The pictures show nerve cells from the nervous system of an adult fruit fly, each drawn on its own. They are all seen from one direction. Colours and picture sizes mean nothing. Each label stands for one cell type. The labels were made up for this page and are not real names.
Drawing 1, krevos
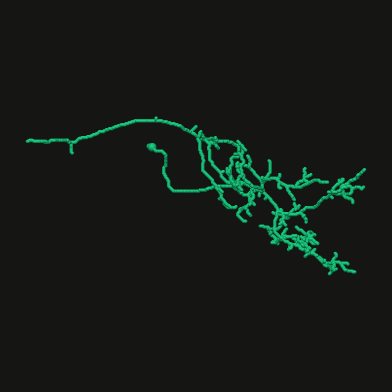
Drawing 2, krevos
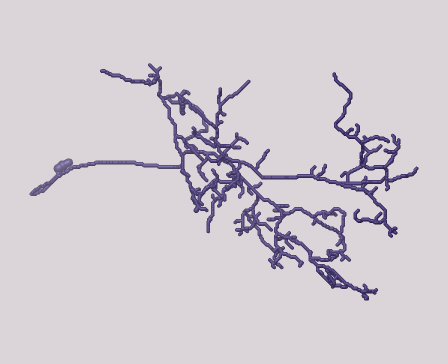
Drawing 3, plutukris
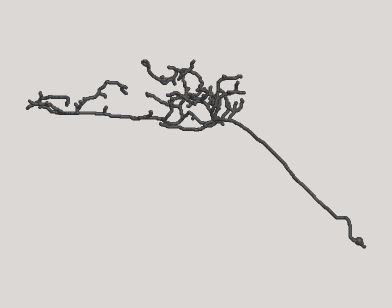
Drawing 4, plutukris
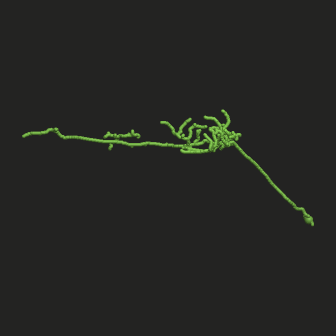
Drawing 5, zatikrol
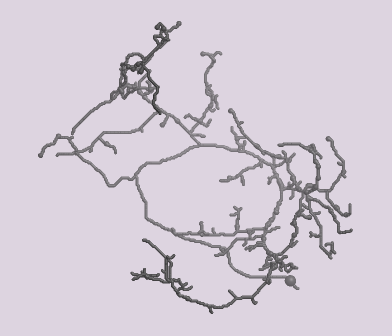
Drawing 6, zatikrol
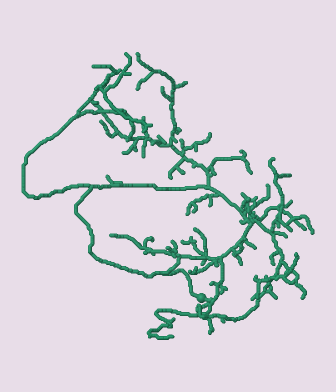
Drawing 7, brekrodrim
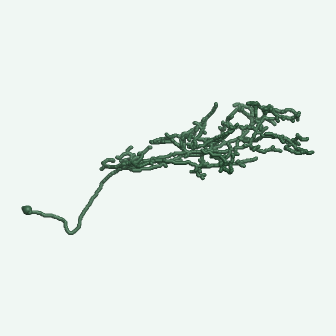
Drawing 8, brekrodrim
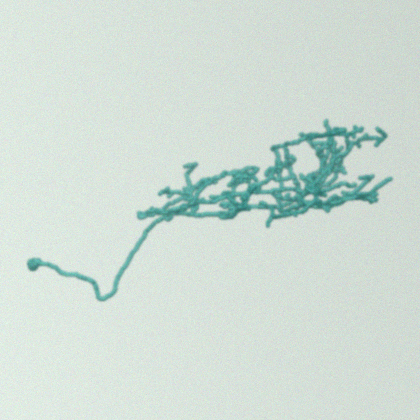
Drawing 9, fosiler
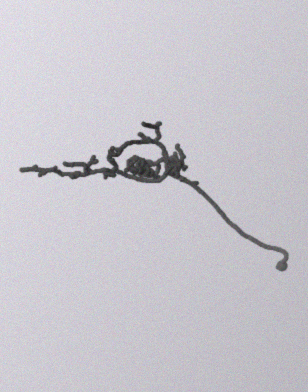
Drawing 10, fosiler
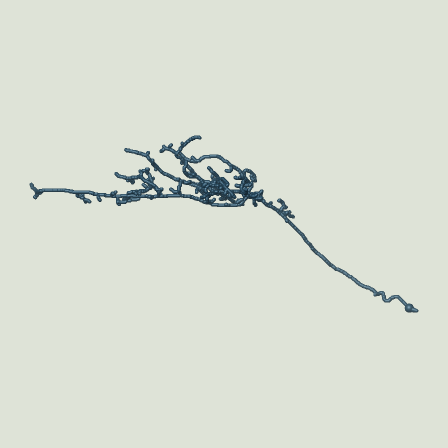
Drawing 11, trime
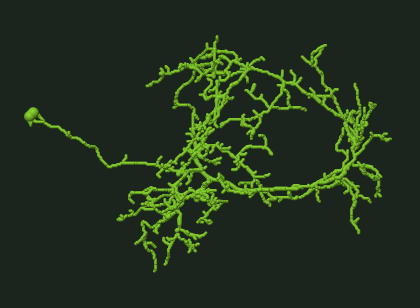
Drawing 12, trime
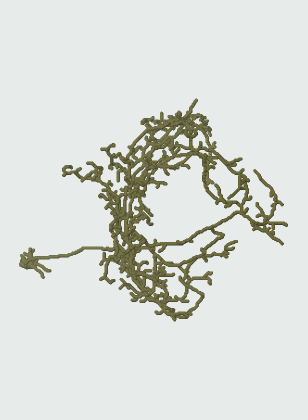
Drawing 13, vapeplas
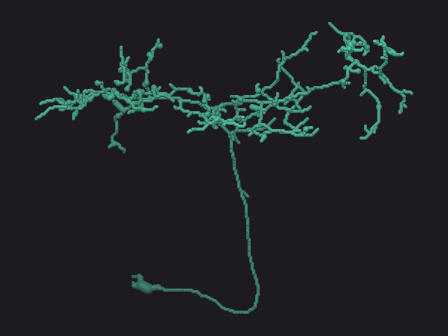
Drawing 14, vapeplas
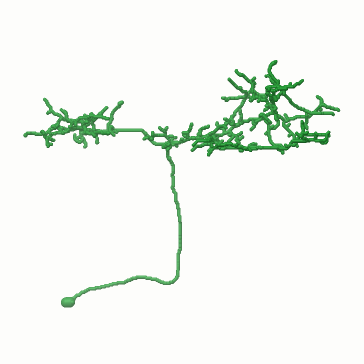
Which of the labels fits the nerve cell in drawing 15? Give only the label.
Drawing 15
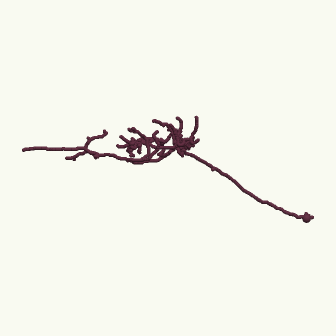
fosiler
